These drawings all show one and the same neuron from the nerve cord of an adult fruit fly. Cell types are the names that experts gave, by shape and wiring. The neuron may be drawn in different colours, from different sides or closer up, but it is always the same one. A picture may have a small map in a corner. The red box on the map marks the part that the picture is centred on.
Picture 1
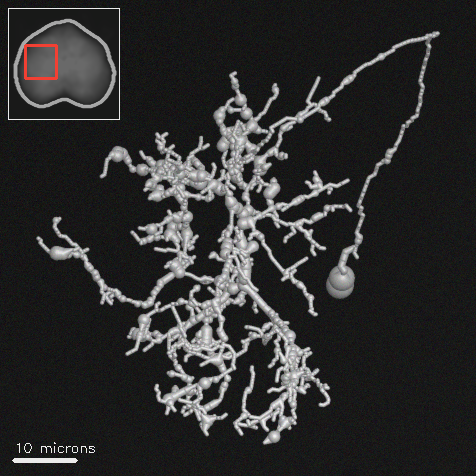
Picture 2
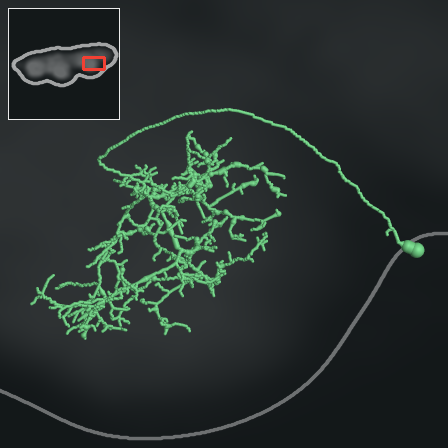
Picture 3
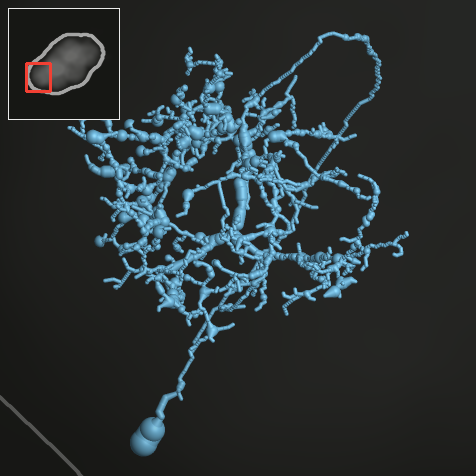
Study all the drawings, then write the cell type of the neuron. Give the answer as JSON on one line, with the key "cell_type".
{"cell_type": "IN21A044"}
